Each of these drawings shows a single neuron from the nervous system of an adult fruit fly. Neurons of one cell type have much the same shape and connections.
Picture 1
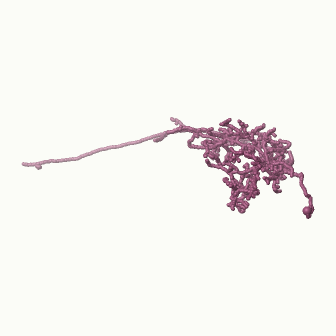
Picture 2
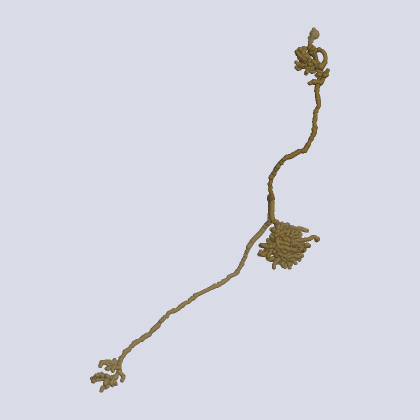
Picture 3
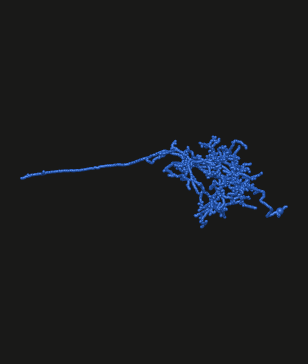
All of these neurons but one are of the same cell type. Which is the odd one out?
Picture 2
